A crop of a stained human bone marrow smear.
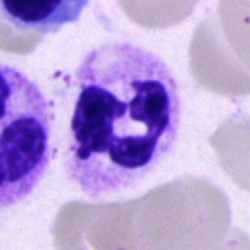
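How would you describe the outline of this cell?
Round and smooth.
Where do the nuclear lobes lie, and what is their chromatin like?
They curve around a pale gap in the middle of the cell, and the chromatin is dark purple and densely clumped.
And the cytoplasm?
Plentiful and pale pinkish-lilac.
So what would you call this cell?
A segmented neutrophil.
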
